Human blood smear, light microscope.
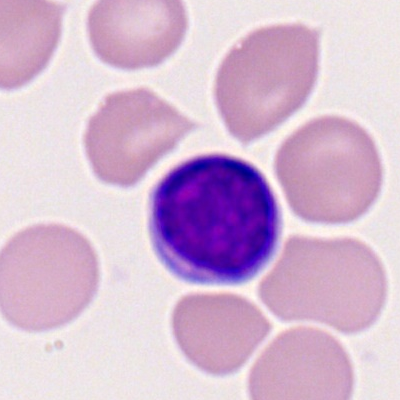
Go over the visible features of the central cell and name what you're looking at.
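Starting with the nucleus, the chromatin is dense, dark purple and coarsely clumped, and no nucleoli are visible. Moving to the cytoplasm, it forms a scant pale blue rim, mainly along the lower left edge. The cell surface shows no projections. This is a lymphocyte.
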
